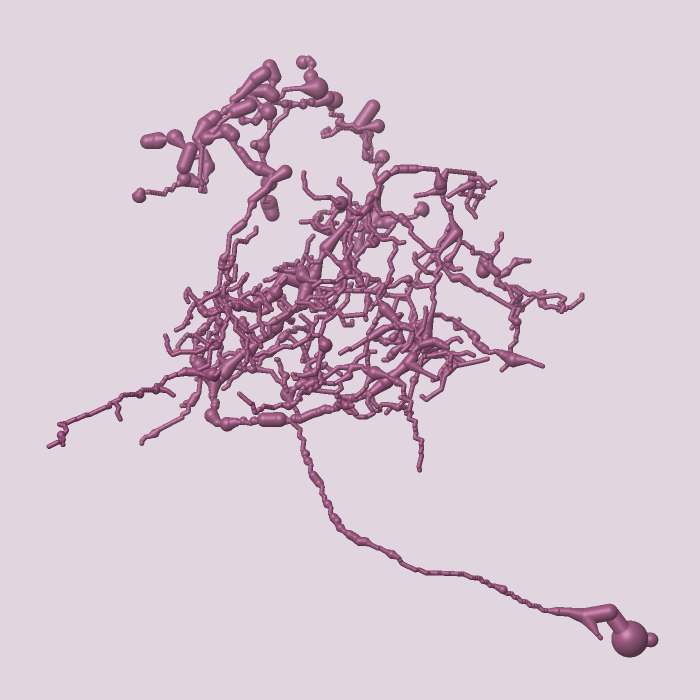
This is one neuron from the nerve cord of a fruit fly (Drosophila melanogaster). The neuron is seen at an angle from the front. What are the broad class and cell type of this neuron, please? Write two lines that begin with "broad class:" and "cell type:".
broad class: nerve-cord intrinsic neuron
cell type: INXXX315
